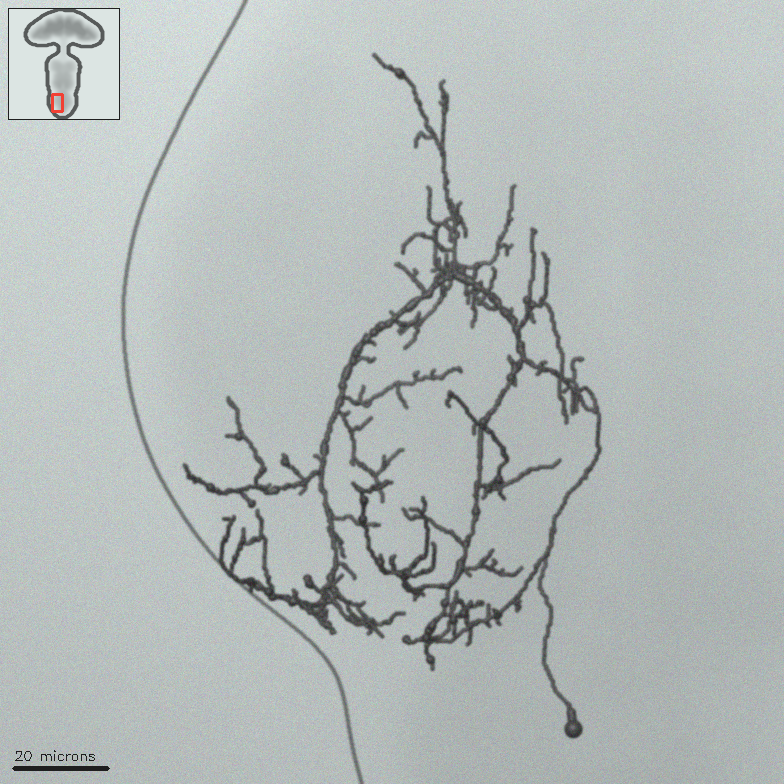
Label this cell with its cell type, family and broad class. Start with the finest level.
IN04B088; hemilineage 04B; nerve-cord intrinsic neuron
